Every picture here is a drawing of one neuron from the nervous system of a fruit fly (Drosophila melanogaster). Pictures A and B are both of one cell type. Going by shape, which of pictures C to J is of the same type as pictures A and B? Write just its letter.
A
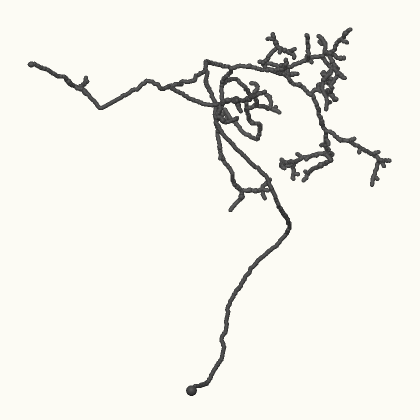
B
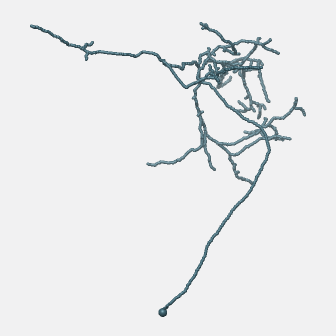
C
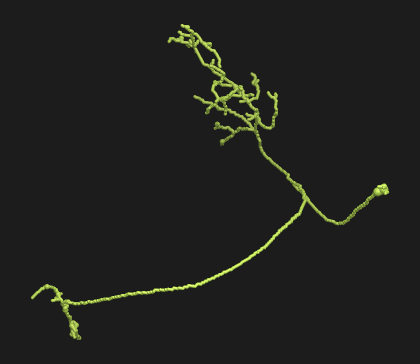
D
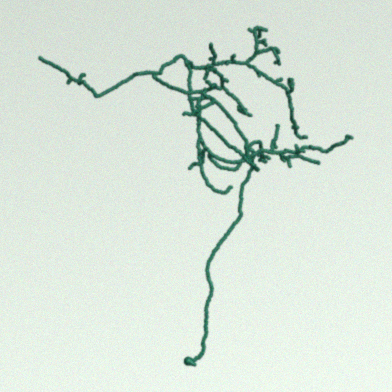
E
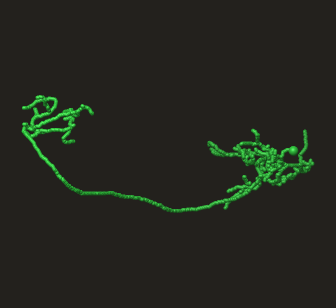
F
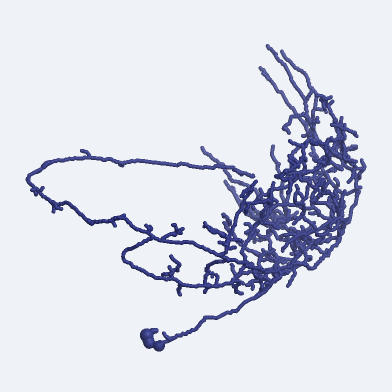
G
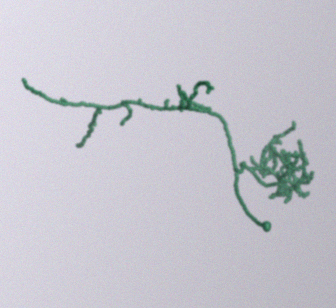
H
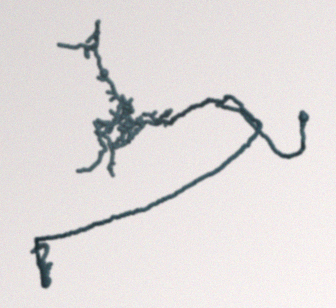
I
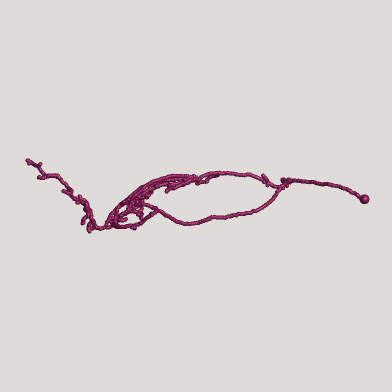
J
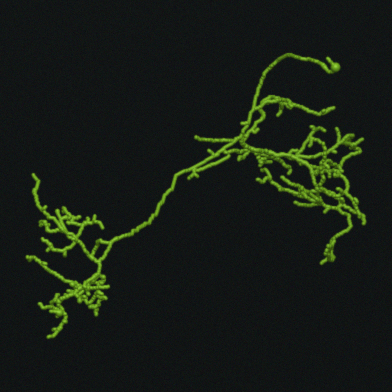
D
